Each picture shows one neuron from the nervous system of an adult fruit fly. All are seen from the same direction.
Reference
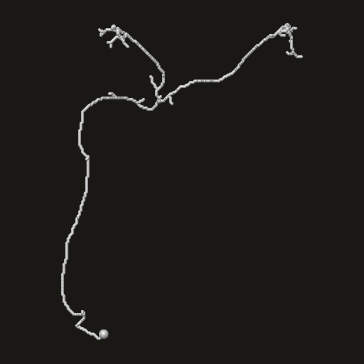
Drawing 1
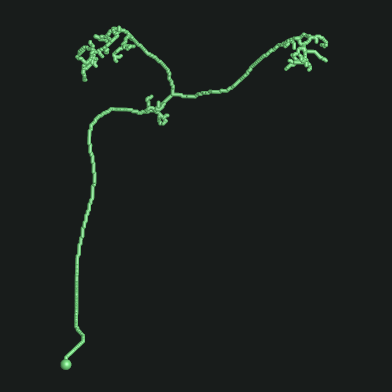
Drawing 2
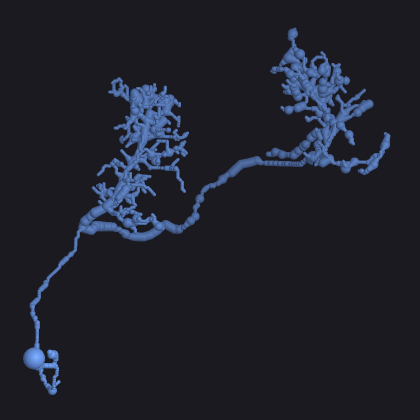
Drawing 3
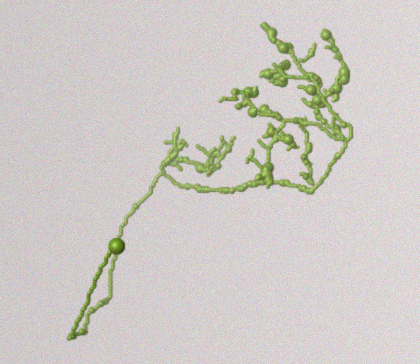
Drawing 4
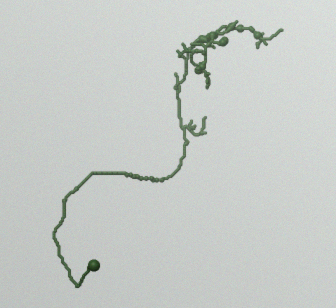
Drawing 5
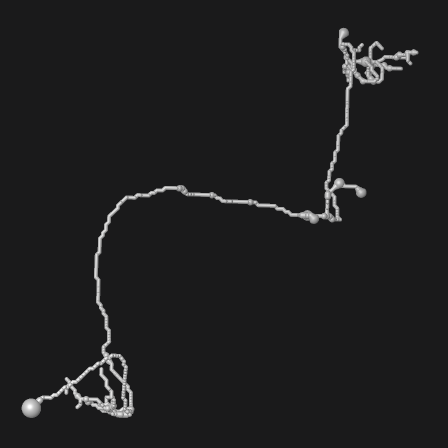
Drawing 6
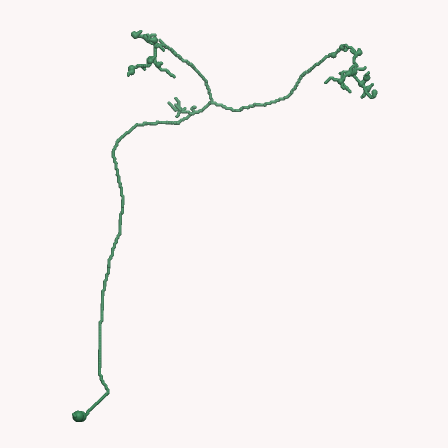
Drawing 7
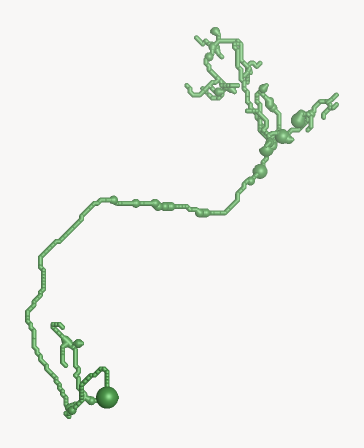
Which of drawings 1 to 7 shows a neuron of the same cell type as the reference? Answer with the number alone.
4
